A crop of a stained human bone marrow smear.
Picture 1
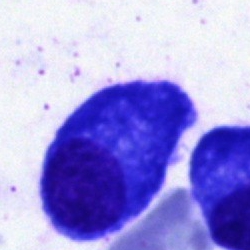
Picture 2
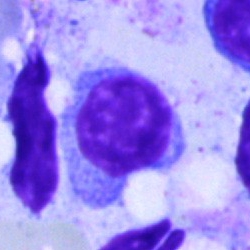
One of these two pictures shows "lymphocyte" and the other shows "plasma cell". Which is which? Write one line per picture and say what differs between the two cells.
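Picture 1 shows a plasma cell: The cytoplasm is abundant and deep blue.
Picture 2 shows a lymphocyte: The nucleus fills most of the cell, leaving a moderate rim of cytoplasm.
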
